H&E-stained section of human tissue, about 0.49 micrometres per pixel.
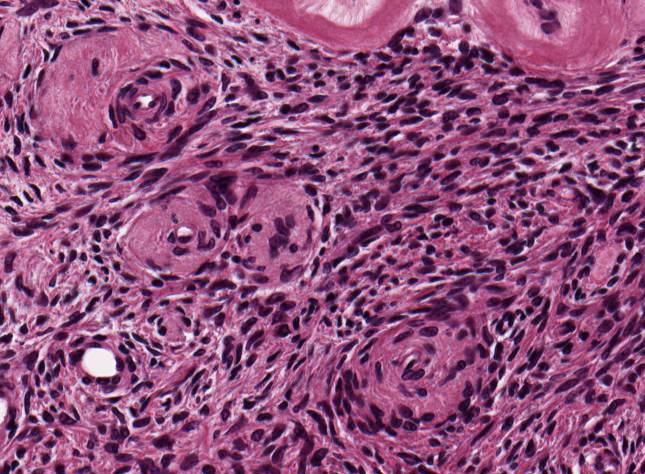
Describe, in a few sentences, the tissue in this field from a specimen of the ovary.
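You've got rounded, whorled nests of pink-staining cells dotted all through a dense, cellular spindle-cell background. Those nest cells carry more pink cytoplasm than the spindle cells around them. The background cells have dark, elongated nuclei and scant cytoplasm, and they run in short interlacing bundles with no one dominant direction.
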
